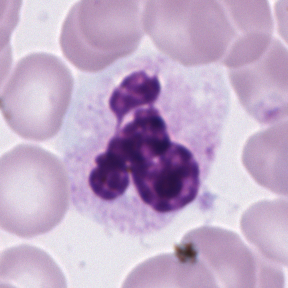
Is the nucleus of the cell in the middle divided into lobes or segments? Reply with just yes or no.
Yes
